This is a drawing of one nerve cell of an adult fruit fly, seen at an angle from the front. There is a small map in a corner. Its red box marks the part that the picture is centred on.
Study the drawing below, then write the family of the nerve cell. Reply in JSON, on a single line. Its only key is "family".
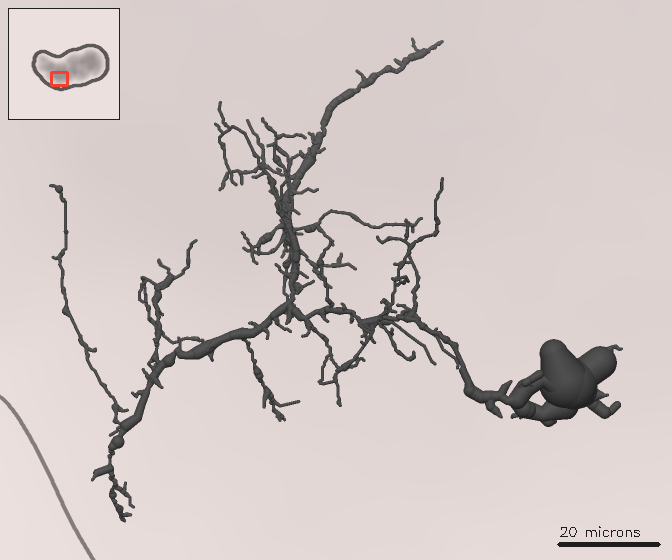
{"family": "hemilineage 15B"}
